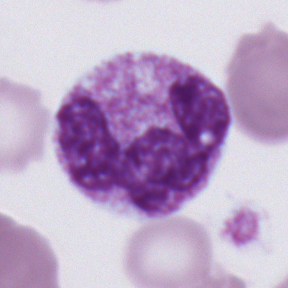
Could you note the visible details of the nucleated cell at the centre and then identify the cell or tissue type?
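Lobes of the nucleus lie along the left, bottom and right of this cell, and no nucleoli can be made out within them. Fine pinkish-violet granules fill the cytoplasm, and the surface bears no projections. This is a segmented neutrophil.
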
